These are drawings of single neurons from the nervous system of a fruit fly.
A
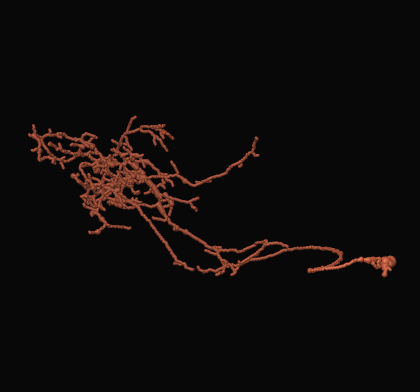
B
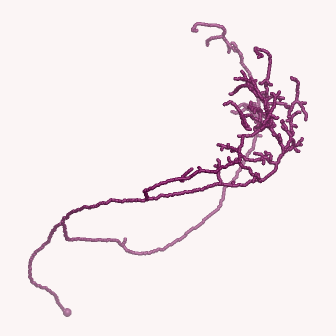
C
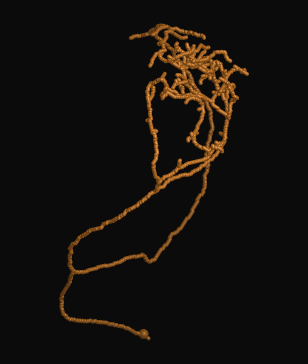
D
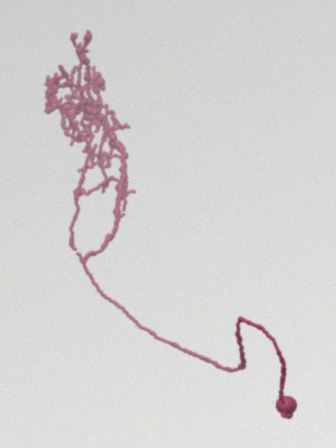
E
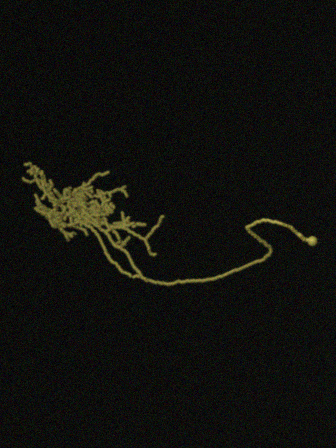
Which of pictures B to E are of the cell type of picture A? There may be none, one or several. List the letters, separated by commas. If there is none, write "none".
D, E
